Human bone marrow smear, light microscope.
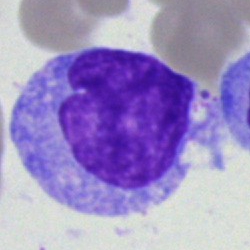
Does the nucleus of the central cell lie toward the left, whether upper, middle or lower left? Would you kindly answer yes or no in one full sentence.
No, the nucleus of this cell lies toward the right instead.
